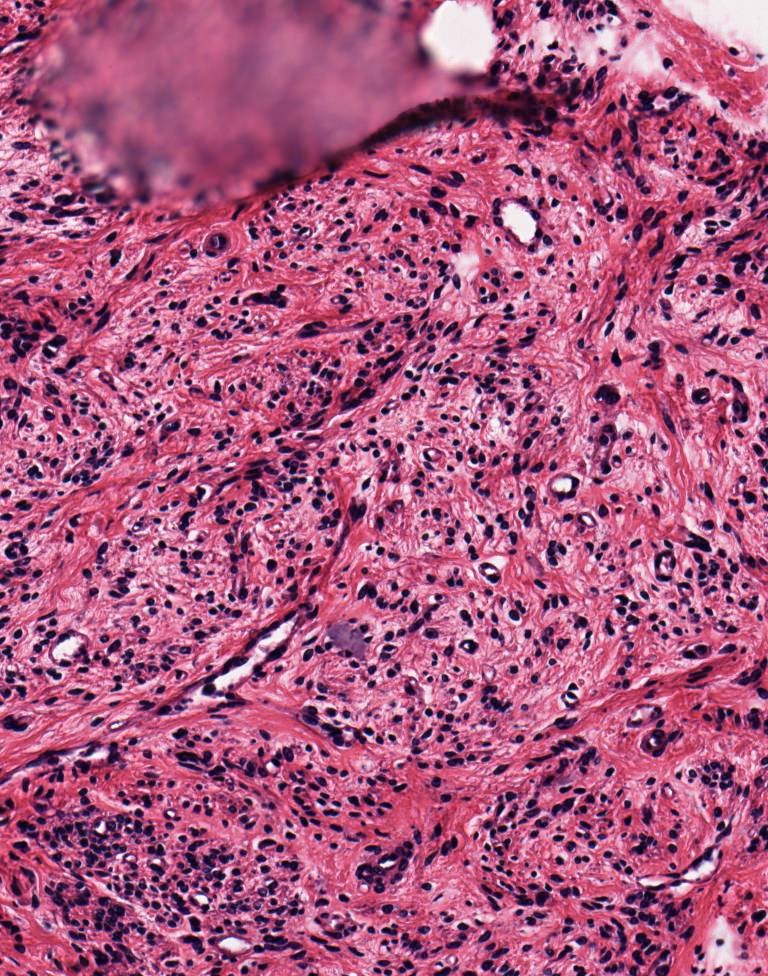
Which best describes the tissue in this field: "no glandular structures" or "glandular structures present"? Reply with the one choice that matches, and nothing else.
No glandular structures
